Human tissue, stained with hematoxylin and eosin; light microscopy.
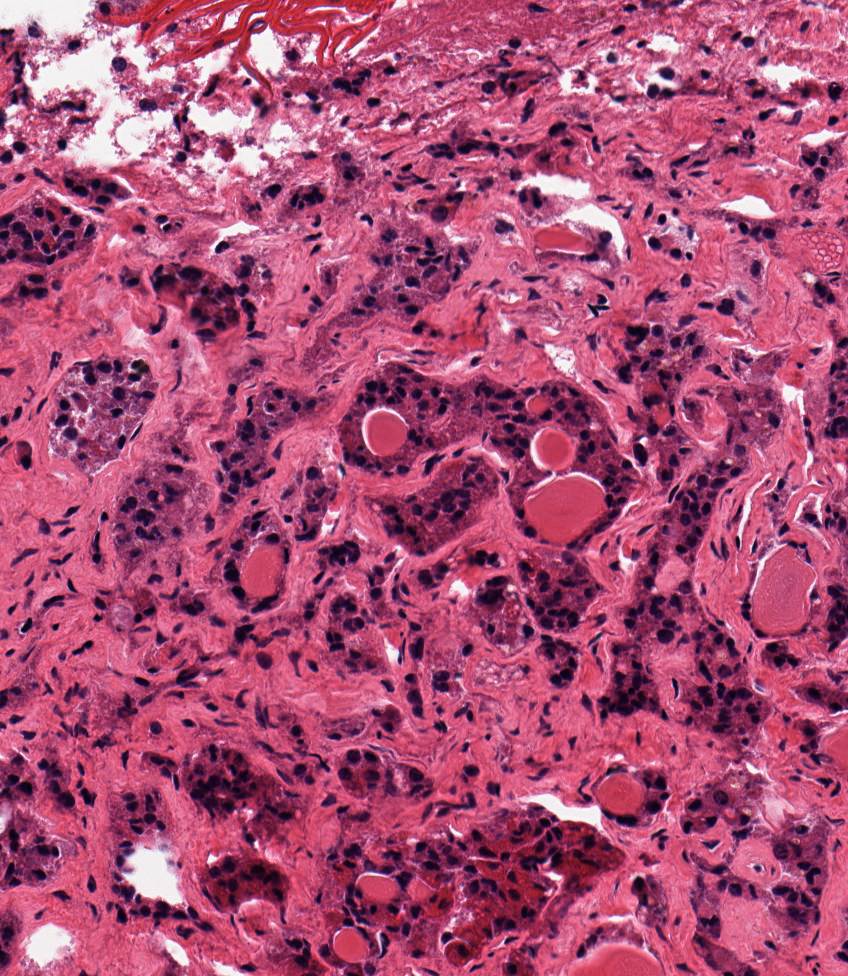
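Pituitary, haematoxylin and eosin. Cells lie in irregular nests throughout the field, divided by bands of pink fibrous stroma; their nuclei are crowded, dark and roundish. Several round pools of smooth, homogeneous pink material sit within the nests, clustered most in the centre. The stroma is dense collagen with scattered spindle-shaped nuclei.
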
